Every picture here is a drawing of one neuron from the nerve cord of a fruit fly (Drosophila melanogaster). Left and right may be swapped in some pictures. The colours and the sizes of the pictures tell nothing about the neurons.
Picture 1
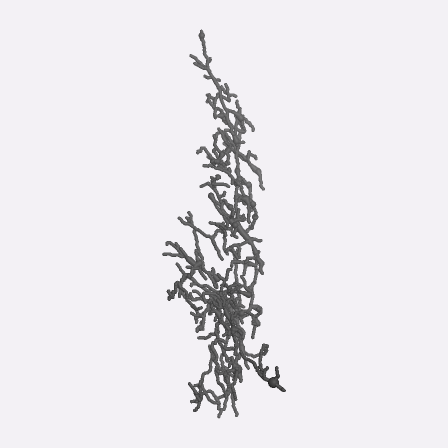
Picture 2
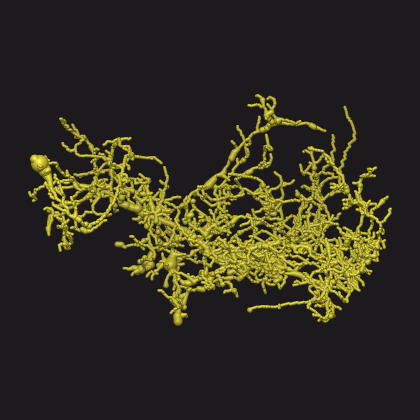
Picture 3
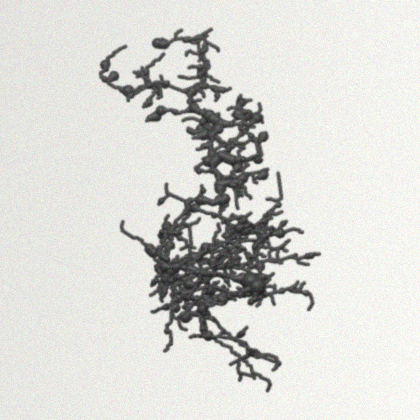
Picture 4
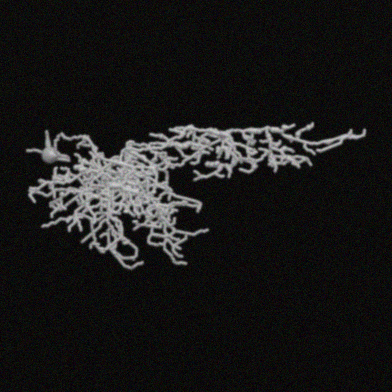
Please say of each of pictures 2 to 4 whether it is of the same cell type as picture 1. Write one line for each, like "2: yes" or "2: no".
2: no
3: yes
4: yes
